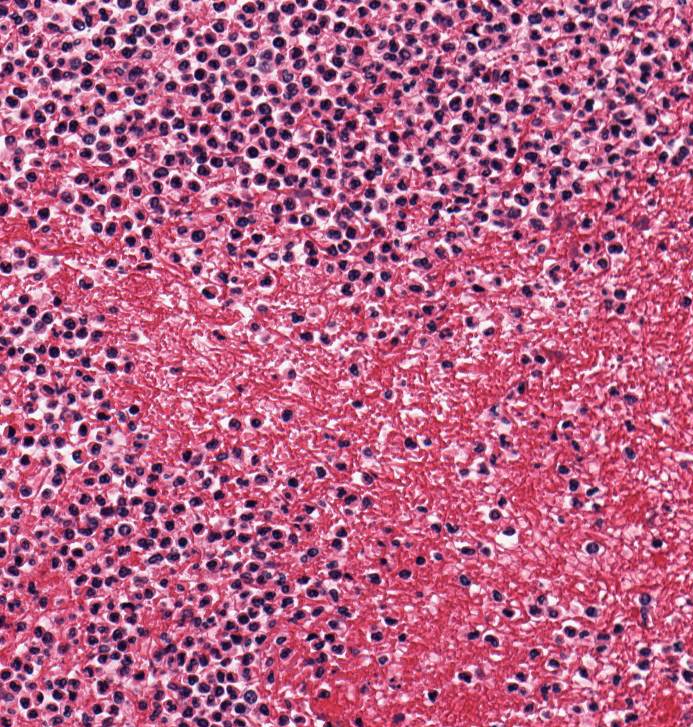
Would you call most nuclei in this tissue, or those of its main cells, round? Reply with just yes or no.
Yes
